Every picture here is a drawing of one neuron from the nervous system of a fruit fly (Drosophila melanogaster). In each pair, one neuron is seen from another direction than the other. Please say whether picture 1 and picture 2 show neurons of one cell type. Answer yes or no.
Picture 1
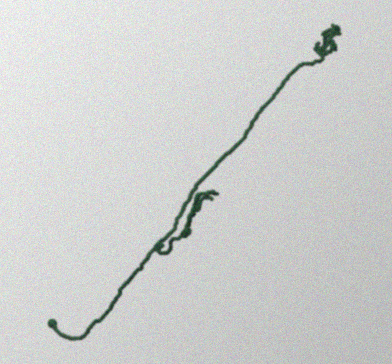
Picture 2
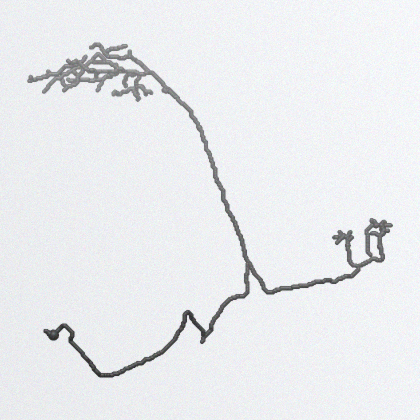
no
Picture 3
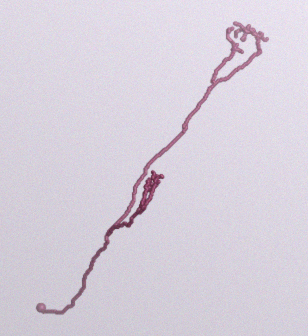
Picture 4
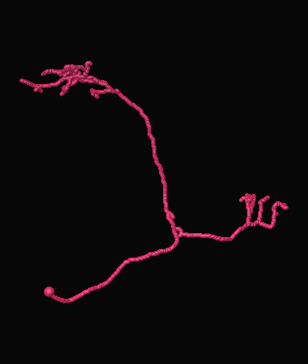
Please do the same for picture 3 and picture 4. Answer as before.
no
